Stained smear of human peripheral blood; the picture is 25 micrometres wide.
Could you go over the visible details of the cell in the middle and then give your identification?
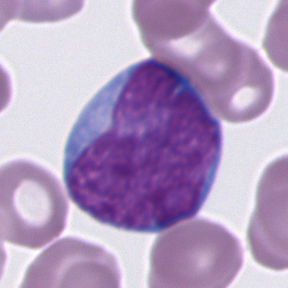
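Smooth and rounded, the outline narrows slightly toward the top, and the surface shows no projections. The nucleus, about 15 by 12 micrometres, fills most of the cell and leaves a crescent of cytoplasm on the left side. Its chromatin is finely stippled rather than gathered into coarse dark clumps. The cell is a myeloblast.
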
